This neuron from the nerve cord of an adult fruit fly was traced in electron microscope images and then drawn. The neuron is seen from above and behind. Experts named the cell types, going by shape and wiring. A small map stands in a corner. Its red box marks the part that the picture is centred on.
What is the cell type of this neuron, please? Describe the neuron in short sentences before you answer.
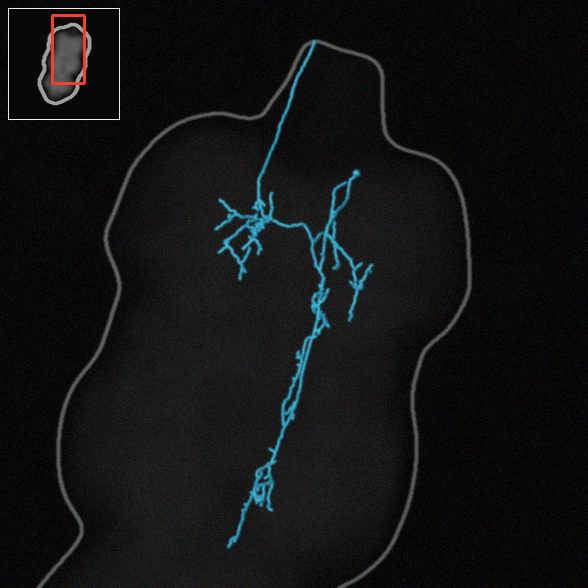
As drawn here it is more than twice as tall as it is wide. Its broad class is ascending neuron. Its cell type is AN07B091.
